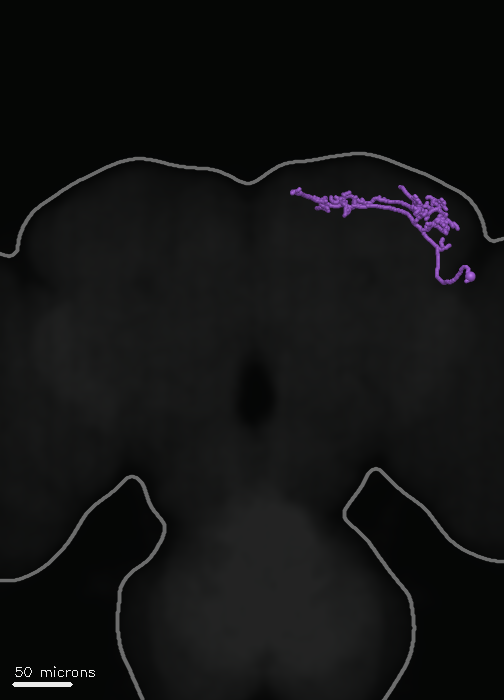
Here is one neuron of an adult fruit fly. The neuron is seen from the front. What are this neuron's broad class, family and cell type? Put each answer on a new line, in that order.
central-brain intrinsic neuron
hemilineage SLPal5
CB4151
